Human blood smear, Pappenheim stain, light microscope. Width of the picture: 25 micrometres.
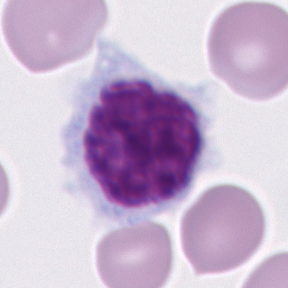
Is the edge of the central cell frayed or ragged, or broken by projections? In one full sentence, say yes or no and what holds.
Yes, projections, blebs or tags, or a frayed edge, mark the outline of the cell.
